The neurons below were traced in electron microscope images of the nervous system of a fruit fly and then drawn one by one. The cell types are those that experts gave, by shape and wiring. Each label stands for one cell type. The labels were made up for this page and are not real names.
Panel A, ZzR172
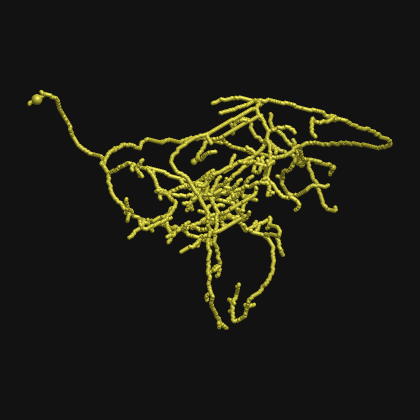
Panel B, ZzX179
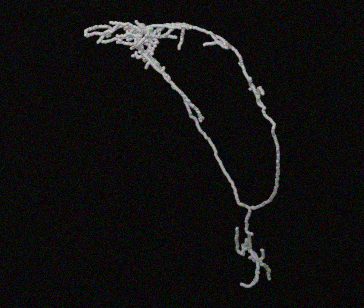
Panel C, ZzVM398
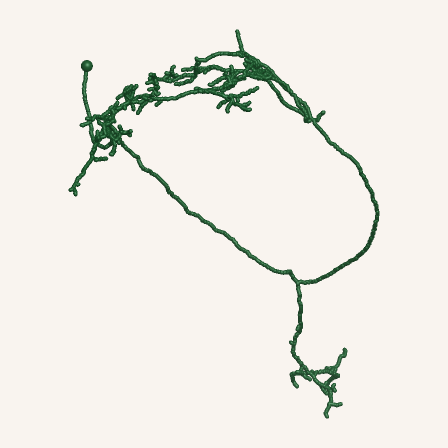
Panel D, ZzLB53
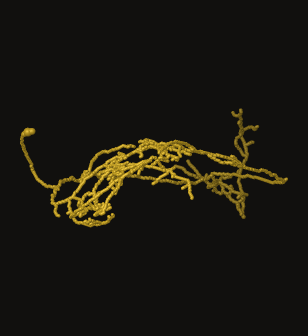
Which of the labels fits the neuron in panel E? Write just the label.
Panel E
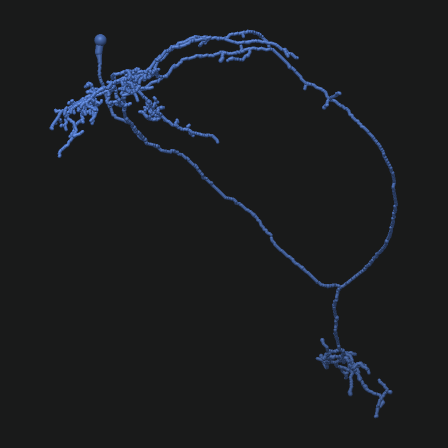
ZzX179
